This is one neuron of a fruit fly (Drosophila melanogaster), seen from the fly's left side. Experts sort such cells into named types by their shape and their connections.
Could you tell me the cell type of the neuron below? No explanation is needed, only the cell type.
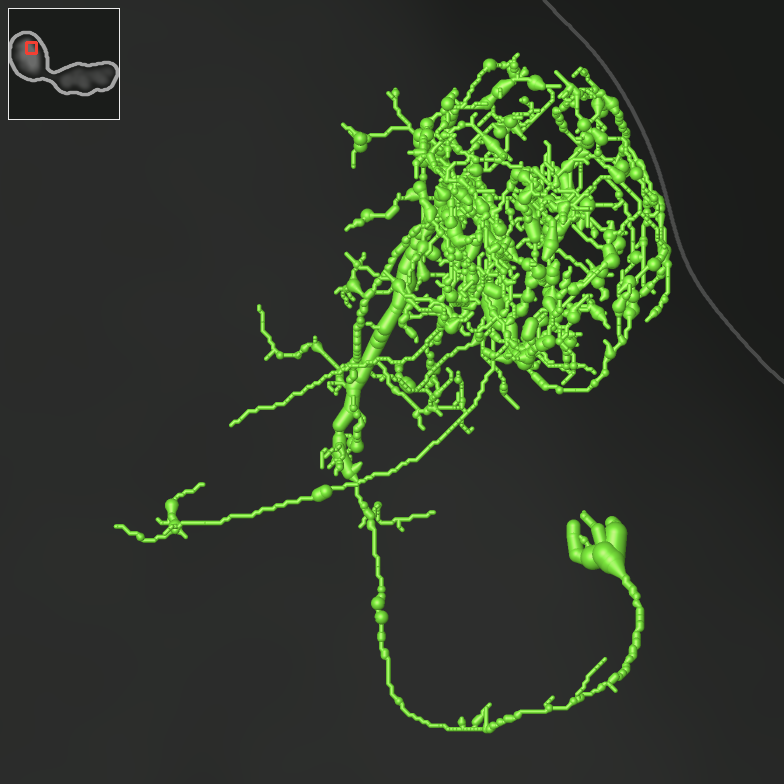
MB-C1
